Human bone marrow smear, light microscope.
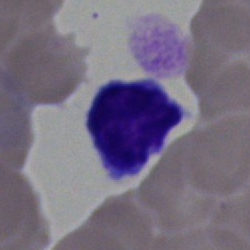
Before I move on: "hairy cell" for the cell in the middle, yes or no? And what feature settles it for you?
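First, the nucleus: its chromatin is dense and stains a deep blue-purple throughout, and no nucleoli can be seen. Next, the cytoplasm: almost none is visible around the nucleus. Last, inclusions: the cell shows neither cytoplasmic granules nor vacuoles.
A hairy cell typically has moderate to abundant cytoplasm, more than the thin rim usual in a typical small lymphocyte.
The scant cytoplasm here therefore speaks for lymphocyte and against hairy cell.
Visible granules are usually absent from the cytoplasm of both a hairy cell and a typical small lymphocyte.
The lack of granules would therefore fit either name. The name hairy cell does not fit; this cell is a lymphocyte.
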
